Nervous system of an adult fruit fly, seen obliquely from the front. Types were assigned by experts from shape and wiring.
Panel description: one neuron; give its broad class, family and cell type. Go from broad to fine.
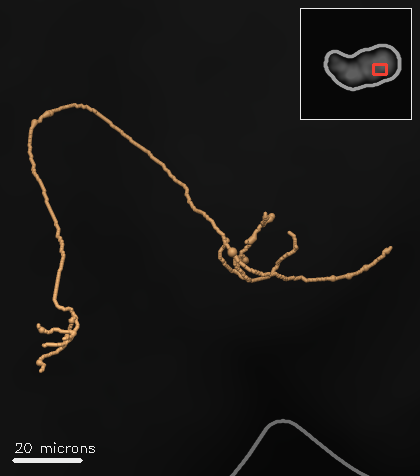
sensory neuron entering the brain; class olfactory; ORN_VA2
